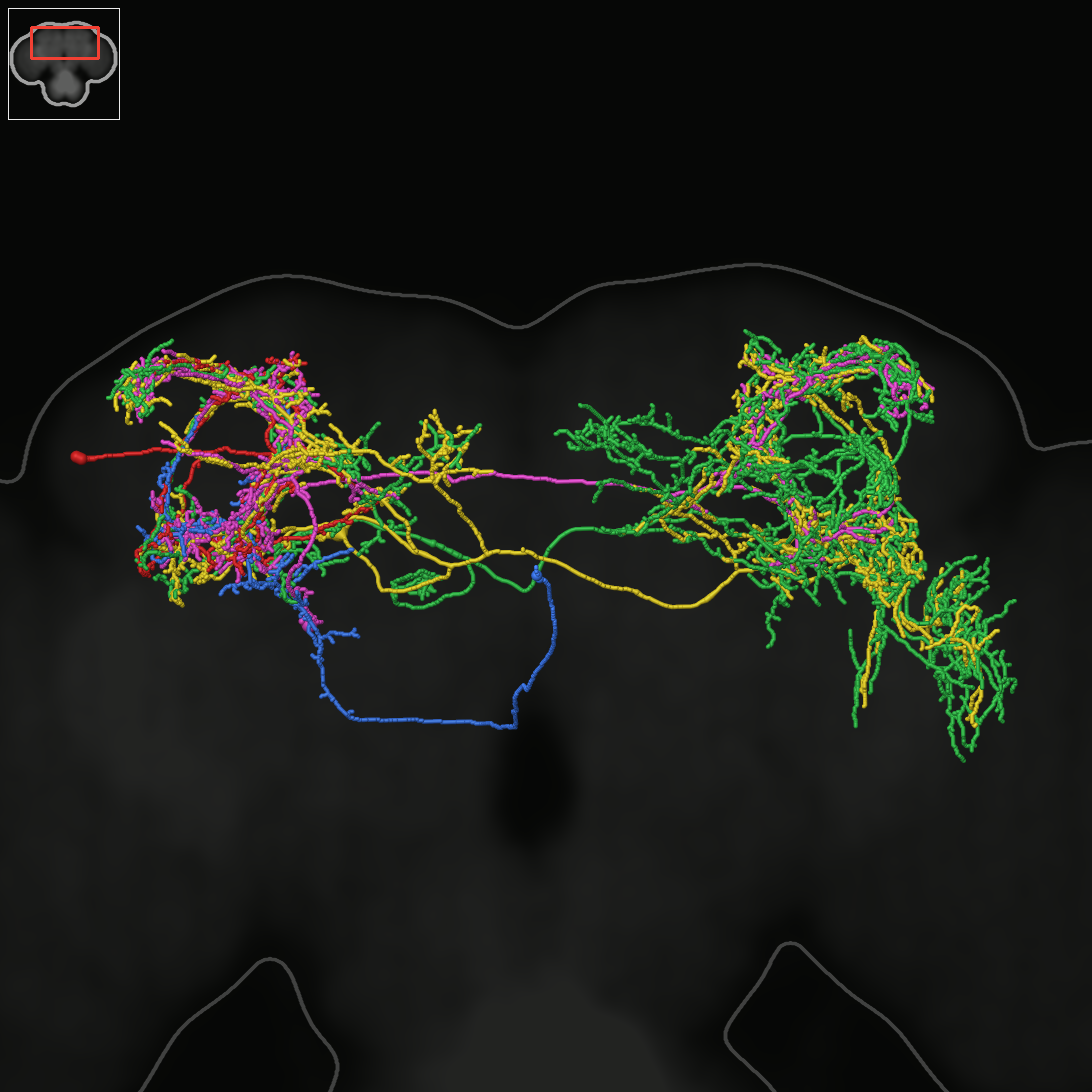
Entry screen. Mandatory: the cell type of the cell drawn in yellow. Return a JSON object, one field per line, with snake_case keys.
{
 "cell_type": "CL357"
}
